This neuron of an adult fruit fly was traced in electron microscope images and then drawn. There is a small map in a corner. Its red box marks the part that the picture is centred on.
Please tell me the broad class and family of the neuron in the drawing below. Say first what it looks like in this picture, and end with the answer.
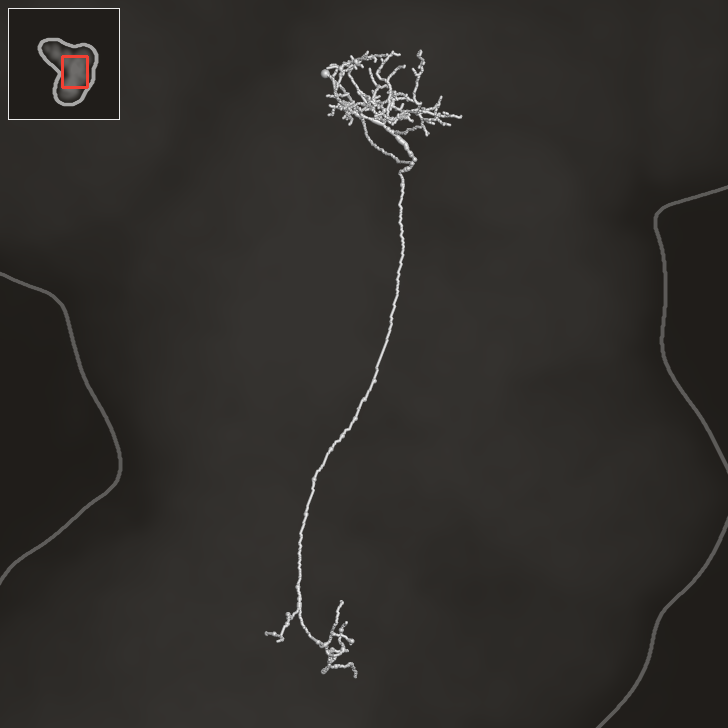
The cell body can be seen at the top of the picture. The picture shows dozens of branch ends. It is a visual projection neuron. Its family is hemilineage VPNp1_lateral.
